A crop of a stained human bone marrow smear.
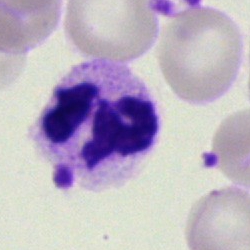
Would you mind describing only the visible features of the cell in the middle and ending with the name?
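Roughly round outline, you'll notice, with dark purple chromatin that's densely clumped. There's plenty of cytoplasm, pale lilac, carrying fine lilac granules. So that one's a segmented neutrophil.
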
